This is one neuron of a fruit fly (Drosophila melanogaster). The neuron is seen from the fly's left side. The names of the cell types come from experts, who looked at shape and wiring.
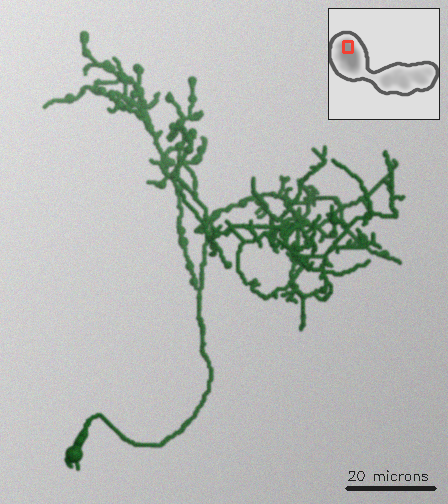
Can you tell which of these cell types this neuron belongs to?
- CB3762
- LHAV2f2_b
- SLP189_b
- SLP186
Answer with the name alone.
CB3762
